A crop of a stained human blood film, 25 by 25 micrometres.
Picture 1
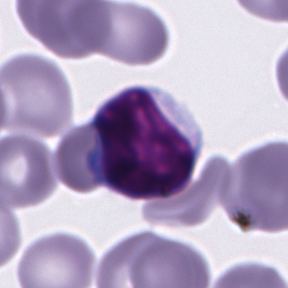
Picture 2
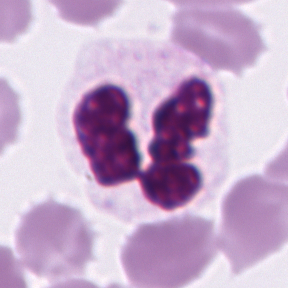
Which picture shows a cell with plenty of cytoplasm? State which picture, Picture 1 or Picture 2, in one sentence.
What picture 2 shows is a cell with abundant cytoplasm.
